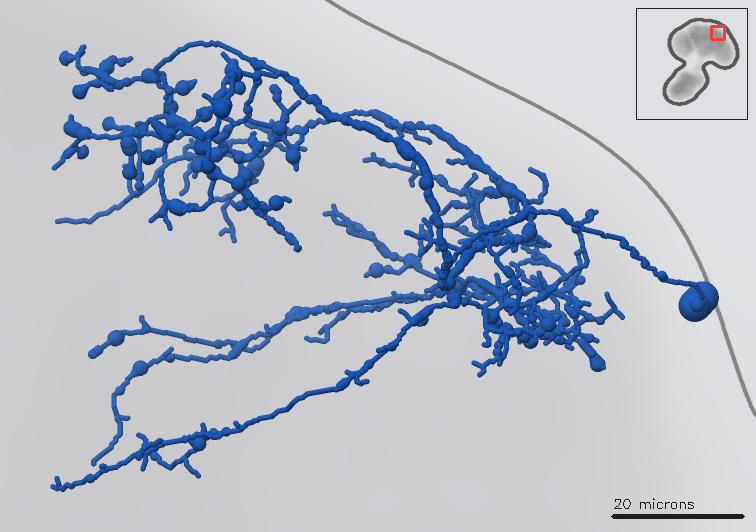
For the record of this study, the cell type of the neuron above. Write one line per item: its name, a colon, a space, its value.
cell type: CB3791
